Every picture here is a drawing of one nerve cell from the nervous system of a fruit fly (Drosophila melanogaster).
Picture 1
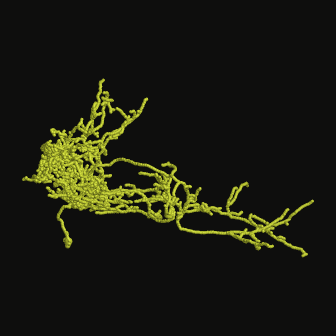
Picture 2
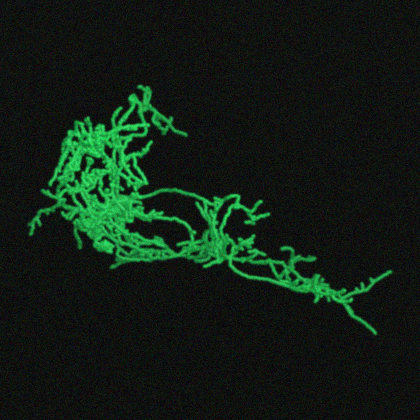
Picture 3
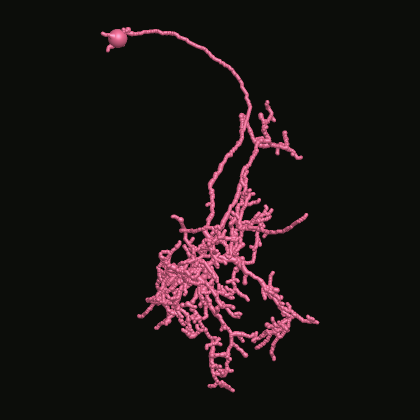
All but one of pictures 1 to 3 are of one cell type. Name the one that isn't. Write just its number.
3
